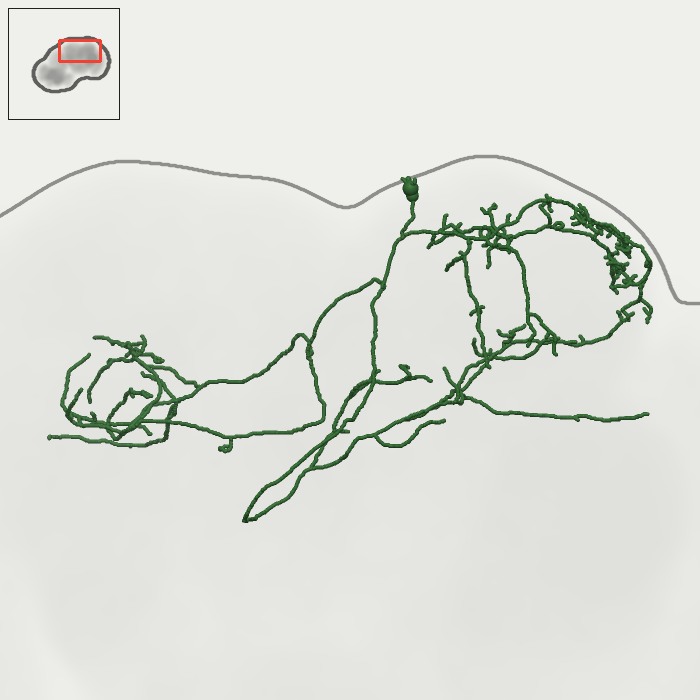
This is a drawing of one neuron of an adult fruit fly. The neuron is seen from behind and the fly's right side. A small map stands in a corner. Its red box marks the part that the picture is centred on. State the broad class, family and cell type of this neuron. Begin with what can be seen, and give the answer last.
Its cell body lies at the top of the picture. The picture shows dozens of branch ends. It is a central-brain intrinsic neuron. Its family is CRZ. Its cell type is CRZ01.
